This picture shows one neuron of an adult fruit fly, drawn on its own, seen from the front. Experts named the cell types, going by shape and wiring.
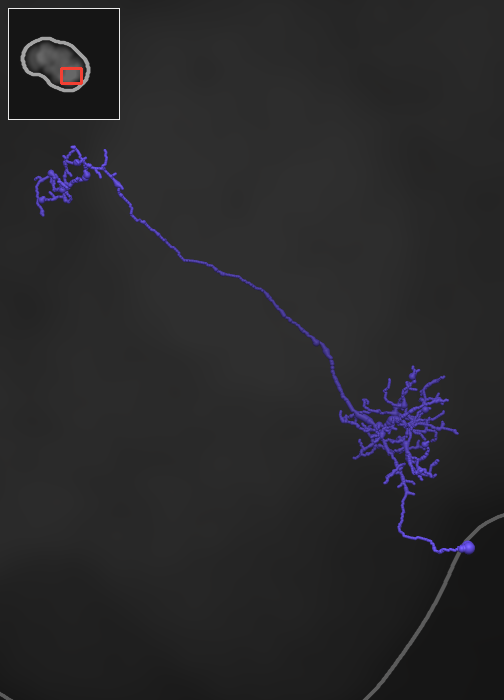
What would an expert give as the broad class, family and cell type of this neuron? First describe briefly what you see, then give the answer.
The cell body can be seen at the lower right of the picture. Dozens of branch ends can be seen. This is an optic-lobe intrinsic neuron. Its family is Tm. It is of cell type Tm40.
